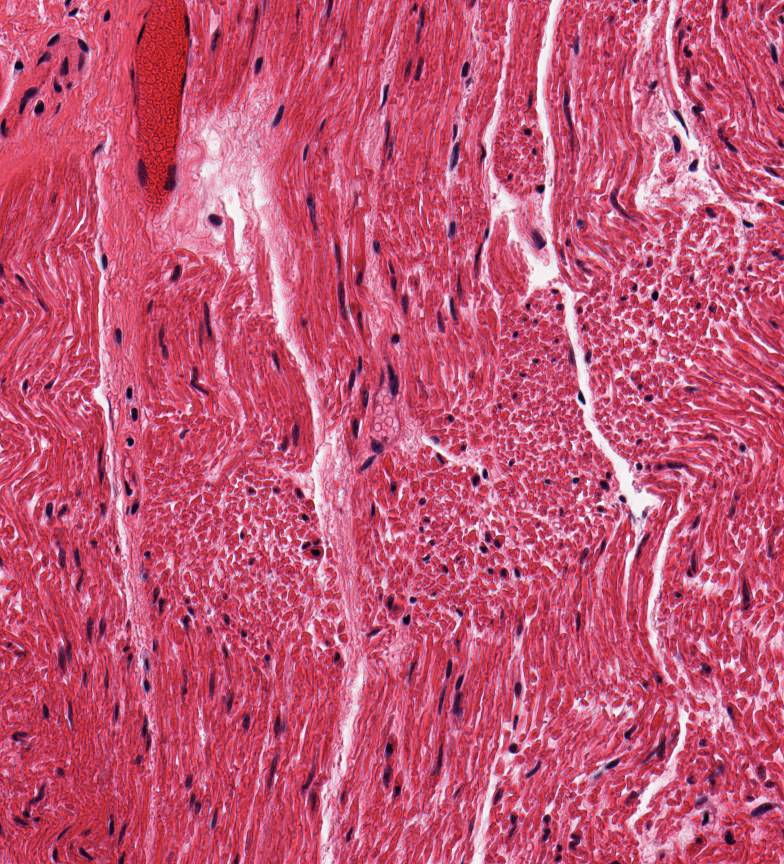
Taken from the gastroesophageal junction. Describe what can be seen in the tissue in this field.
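So, in the lengthwise bundles: elongated, cigar-shaped nuclei, lying singly within the fibres. Many bundles follow a wavy course, especially near the left and right edges. The muscle cytoplasm? Deeply eosinophilic, fairly homogeneous. And top left, a narrow vessel runs vertically, packed with red blood cells.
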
